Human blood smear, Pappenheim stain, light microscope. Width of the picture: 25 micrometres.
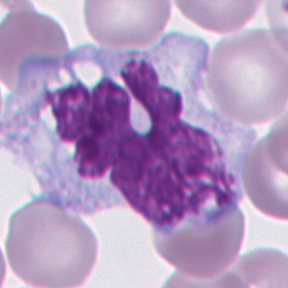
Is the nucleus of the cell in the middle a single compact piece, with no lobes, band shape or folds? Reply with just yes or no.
No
